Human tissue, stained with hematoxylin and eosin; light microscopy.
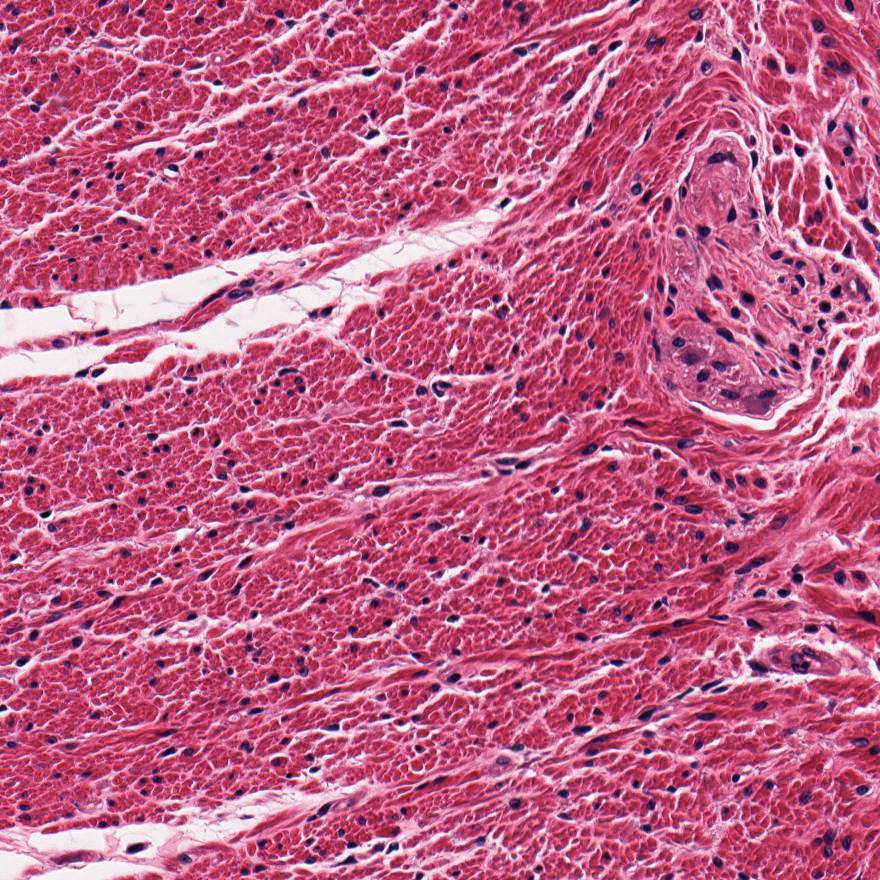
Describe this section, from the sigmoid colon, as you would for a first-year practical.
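First, bulk: smooth muscle cells pack nearly the whole field, mostly cut across as small polygonal red profiles. Second, nuclei: small, dark, oval, scattered singly through the bundles. Third, septa: thin pale pink connective tissue divides the muscle into bundles, running diagonally from lower left toward upper right. Fourth, upper right: a rounded, wavy-textured, paler pink structure lies embedded in the muscle, ringed by a thin clear rim.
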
